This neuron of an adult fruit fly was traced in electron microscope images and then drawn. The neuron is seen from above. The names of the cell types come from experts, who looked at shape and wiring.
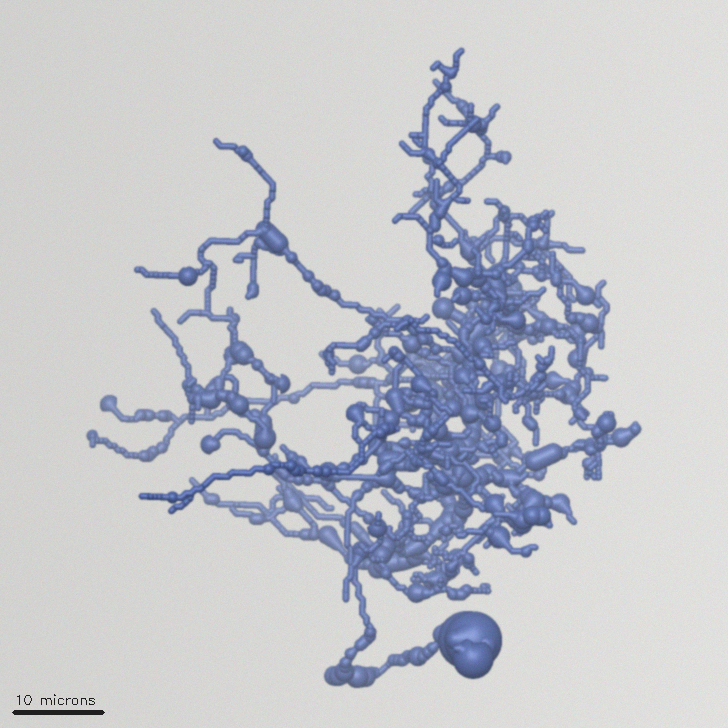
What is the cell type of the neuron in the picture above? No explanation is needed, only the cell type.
INXXX324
